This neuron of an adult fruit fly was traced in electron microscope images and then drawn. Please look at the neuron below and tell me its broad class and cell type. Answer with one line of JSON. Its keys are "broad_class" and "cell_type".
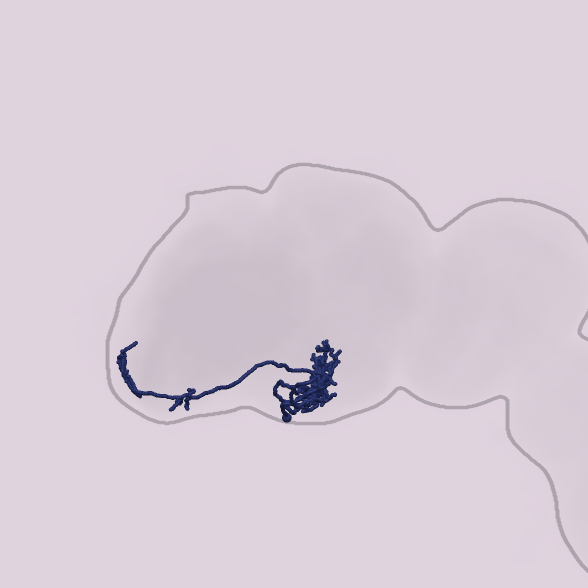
{"broad_class": "central-brain intrinsic neuron", "cell_type": "SLP444"}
